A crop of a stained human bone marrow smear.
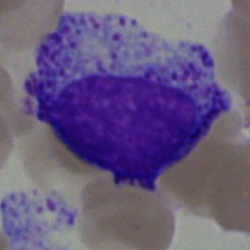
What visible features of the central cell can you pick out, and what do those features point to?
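Look first at the nucleus: it sits in the lower part of the cell, and most of the cytoplasm lies above it. That cytoplasm is a pale greyish-lilac, with coarse dark purple granules scattered through it. Notice that the granules crowd most thickly along the outer edge of the cell. This is a myelocyte.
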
